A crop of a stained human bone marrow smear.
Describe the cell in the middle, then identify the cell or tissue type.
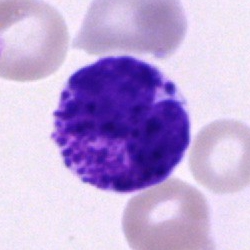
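Granules overlie the nucleus and blur its outline. Granules most distinct in lower left part of cell. Darkest, densest mass: upper and right part. Small pale clear area at upper right edge. Cell: basophil.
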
